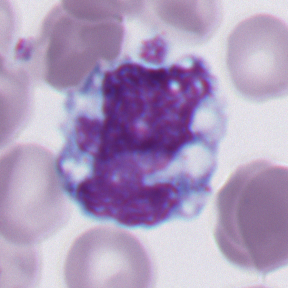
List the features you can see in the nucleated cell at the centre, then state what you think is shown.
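First, outline: irregular, with a ragged edge. Second, nucleus: irregular, folded and indented. Third, cytoplasm: several clear vacuoles, and no coarse orange granules. Conclusion: monocyte.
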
